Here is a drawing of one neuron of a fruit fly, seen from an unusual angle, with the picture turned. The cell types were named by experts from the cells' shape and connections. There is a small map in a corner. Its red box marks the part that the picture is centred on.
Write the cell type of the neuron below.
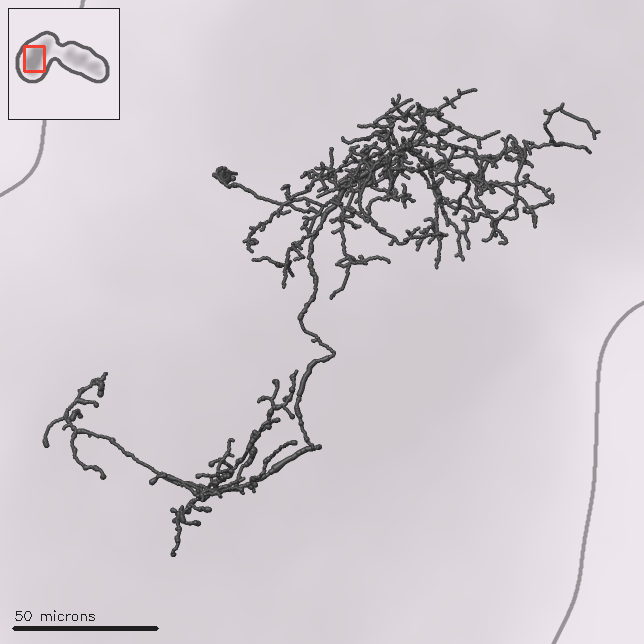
GNG305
